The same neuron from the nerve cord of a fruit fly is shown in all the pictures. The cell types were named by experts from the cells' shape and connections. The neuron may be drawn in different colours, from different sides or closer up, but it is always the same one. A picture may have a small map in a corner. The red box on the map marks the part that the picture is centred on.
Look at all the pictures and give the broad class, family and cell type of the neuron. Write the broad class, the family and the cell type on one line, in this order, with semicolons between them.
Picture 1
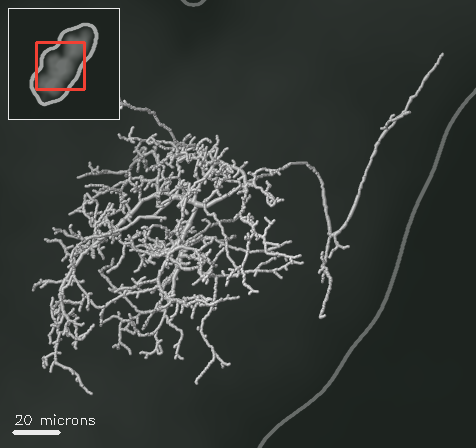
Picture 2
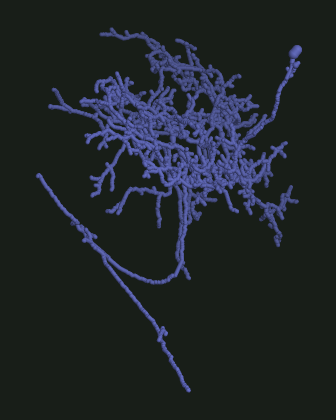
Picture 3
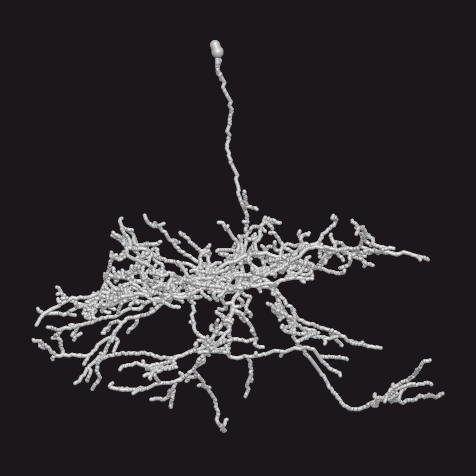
nerve-cord intrinsic neuron; hemilineage 06B; IN06B019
